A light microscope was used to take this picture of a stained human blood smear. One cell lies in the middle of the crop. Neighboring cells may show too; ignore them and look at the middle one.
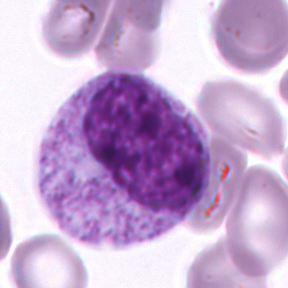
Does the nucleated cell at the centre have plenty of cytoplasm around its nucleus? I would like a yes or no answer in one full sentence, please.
Yes, the cytoplasm forms a broad area around its nucleus.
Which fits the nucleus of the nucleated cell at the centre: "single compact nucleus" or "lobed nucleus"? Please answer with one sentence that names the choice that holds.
Round, oval or kidney-shaped, the nucleus of this cell is one compact undivided mass.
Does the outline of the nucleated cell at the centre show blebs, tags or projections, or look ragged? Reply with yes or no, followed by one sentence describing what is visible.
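No. The outline of the cell is round and smooth.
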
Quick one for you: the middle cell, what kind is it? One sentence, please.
The center cell of this crop is a metamyelocyte.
